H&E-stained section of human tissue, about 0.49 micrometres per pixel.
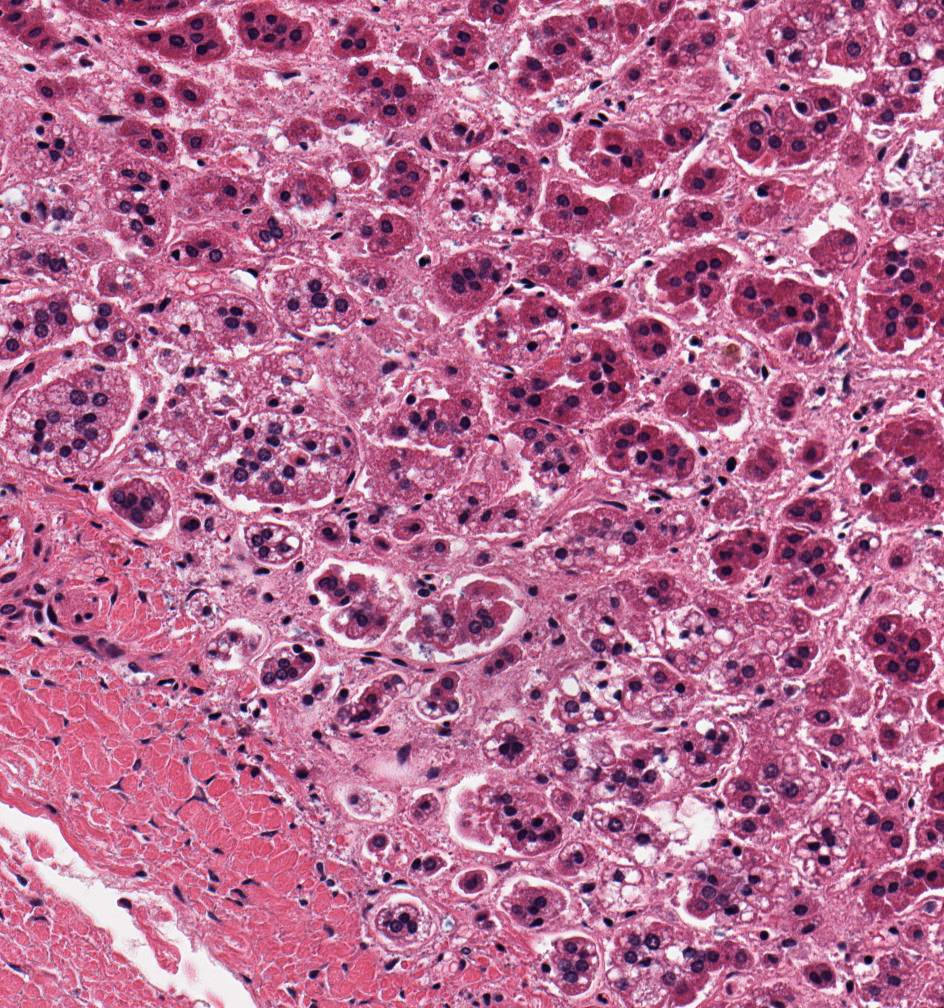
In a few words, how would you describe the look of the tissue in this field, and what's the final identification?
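Small rounded nests across most of the field, separated by thin strands of pink stroma. Upper right: many nests with dense, granular, deep-pink cytoplasm. Left and lower middle: many nests with pale cytoplasm full of small clear vacuoles. No central lumen in the nests. Tissue: adrenal gland.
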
